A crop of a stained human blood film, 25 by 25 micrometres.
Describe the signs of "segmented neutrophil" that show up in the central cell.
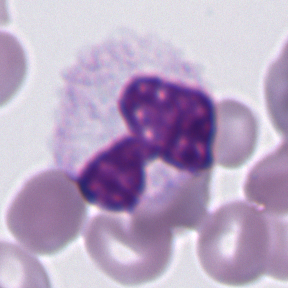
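You'll see the larger lobe sitting to the upper right and the smaller one to the lower left. Their chromatin is dark purple and clumped, and that fits a segmented neutrophil.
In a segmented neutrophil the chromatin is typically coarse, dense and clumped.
Abundant pale cytoplasm fills the upper left part of the cell and is filled with fine lilac granules, which fits as well.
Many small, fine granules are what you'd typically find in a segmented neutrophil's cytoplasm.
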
